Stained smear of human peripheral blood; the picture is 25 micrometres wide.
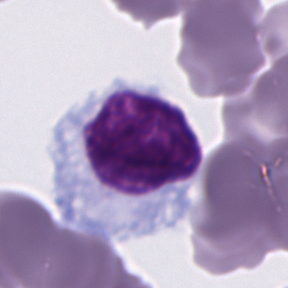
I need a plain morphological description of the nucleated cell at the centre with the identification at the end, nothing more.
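Nucleus roughly round, about 10 by 9 micrometres, outline slightly angular and uneven, no lobes. Chromatin dark purple, densely clumped. Cytoplasm mottled with many small clear spots. Outer edge ragged, with fine irregular projections, most visible on the left. Name: hairy cell.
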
